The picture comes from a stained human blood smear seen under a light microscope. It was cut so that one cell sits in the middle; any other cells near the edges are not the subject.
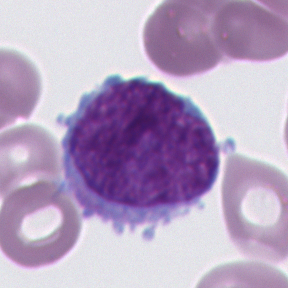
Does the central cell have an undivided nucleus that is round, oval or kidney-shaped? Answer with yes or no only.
Yes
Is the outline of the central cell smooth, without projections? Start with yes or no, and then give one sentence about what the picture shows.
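No. The overall outline of the cell is roughly round but ragged at its margin.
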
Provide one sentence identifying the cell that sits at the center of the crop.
For this crop, the cell in the middle is an atypical promyelocyte.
